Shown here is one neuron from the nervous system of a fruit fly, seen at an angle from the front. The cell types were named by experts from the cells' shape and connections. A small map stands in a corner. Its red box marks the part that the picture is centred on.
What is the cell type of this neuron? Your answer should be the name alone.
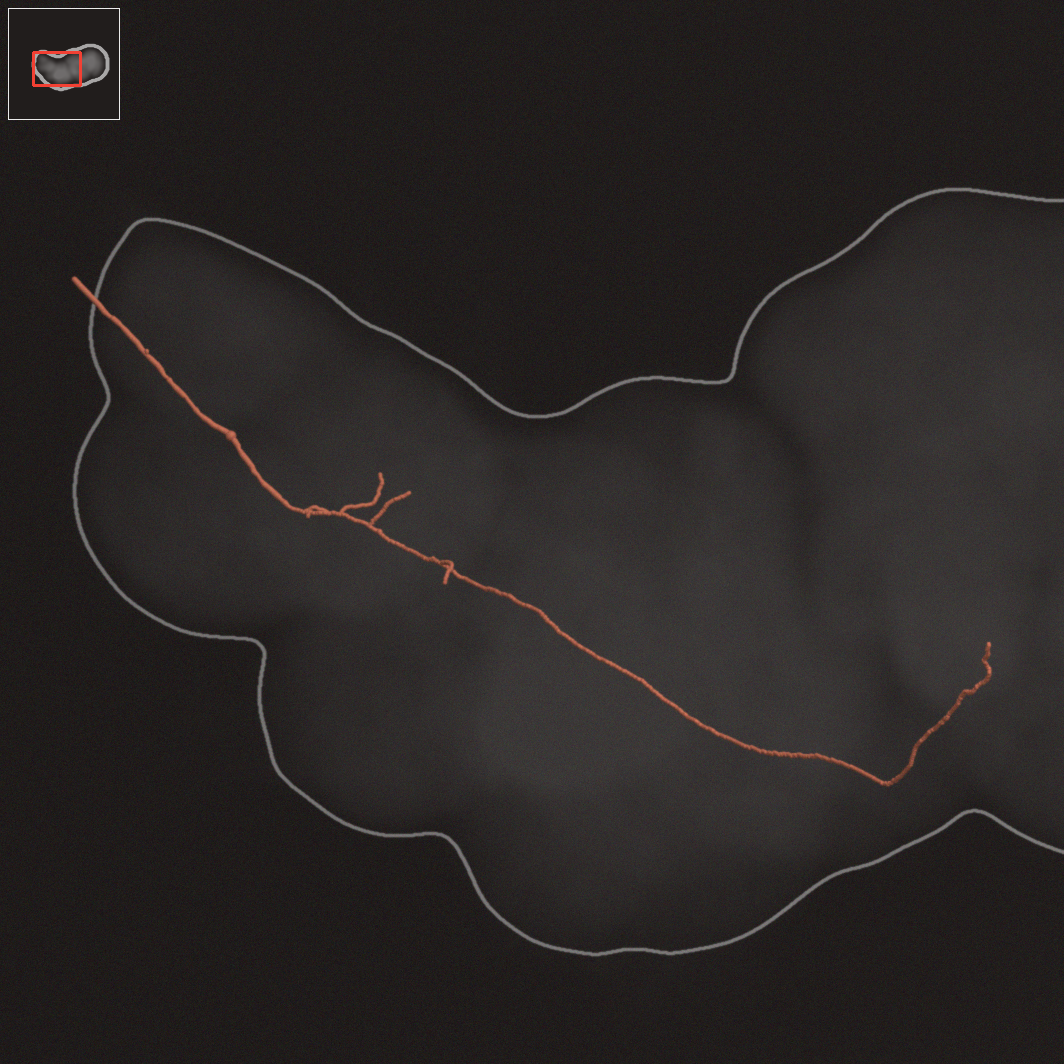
SApp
